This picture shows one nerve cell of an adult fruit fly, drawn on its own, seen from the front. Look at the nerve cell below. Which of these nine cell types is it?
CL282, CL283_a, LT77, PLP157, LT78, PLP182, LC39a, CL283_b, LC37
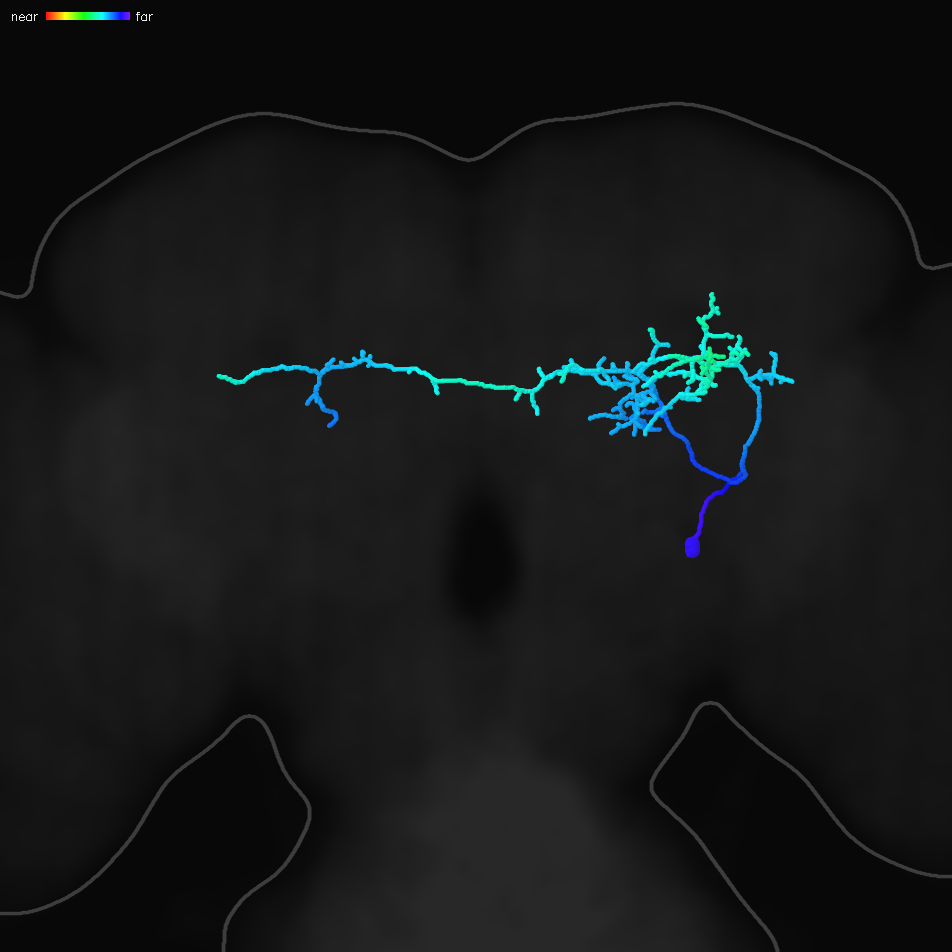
CL282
